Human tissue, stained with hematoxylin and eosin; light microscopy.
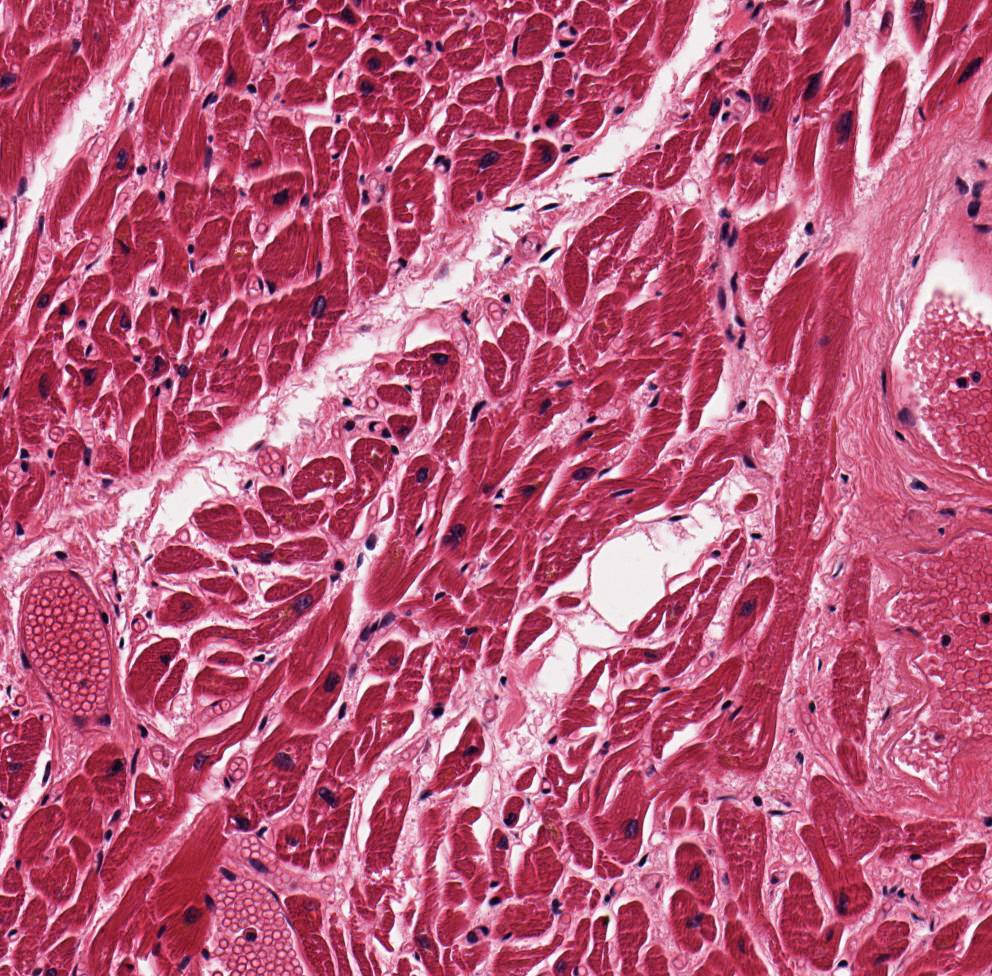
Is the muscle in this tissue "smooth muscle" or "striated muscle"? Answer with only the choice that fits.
Striated muscle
